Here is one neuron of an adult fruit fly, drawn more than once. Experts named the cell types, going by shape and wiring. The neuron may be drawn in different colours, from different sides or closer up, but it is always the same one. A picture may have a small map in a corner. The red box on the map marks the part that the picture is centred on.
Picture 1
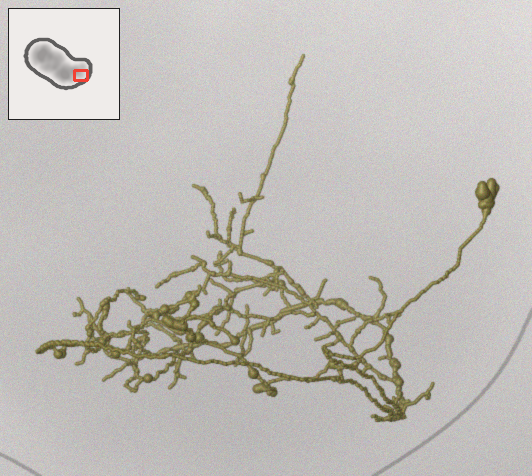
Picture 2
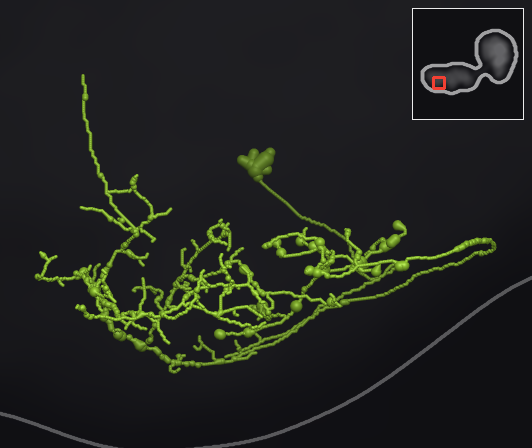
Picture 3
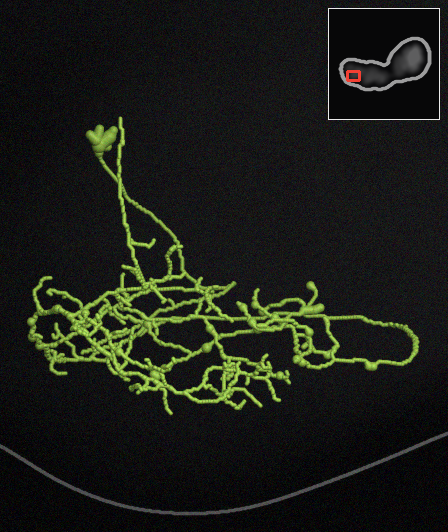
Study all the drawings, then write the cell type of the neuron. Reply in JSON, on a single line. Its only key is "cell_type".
{"cell_type": "IN09A088"}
